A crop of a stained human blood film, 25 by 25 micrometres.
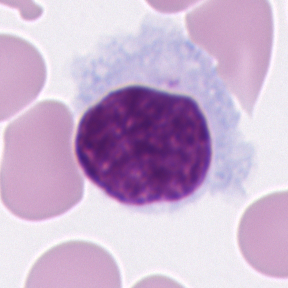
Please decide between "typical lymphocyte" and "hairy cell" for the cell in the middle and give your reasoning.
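This one is a hairy cell. Look first at the nucleus: roughly round, about 12 by 10 micrometres, with a smooth border and no indentation. Its chromatin is dark purple and dense, broken by small paler spots. Now the cytoplasm, which is pale grey-blue. It has a mottled, foamy look, but you won't find distinct coloured granules in it.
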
